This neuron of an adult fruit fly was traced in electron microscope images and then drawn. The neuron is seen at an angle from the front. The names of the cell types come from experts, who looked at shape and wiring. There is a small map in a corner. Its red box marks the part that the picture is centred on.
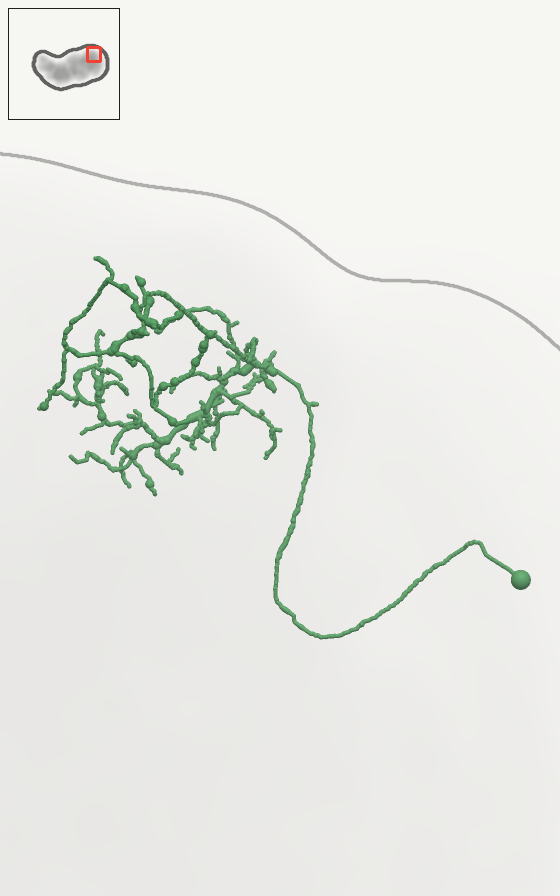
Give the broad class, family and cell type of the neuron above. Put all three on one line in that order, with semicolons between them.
central-brain intrinsic neuron; hemilineage VPNl&d1_dorsal; CB2089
